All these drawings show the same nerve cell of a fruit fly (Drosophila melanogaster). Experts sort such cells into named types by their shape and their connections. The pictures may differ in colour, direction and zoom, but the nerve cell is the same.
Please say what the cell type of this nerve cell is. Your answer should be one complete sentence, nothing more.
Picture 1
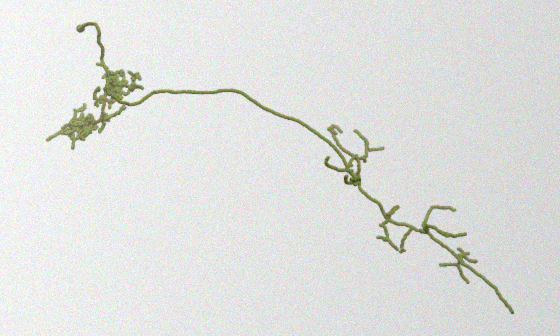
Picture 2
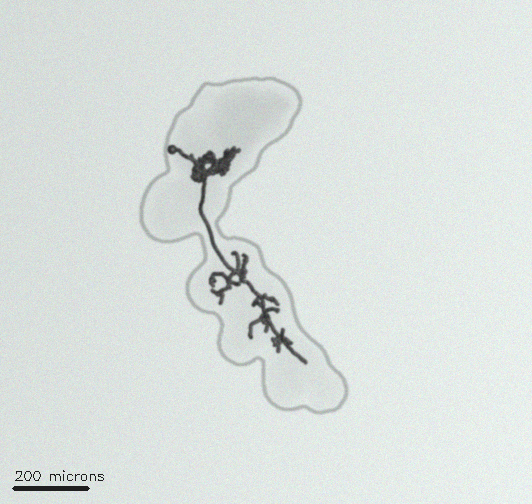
It is as DNg79 that this nerve cell is typed.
